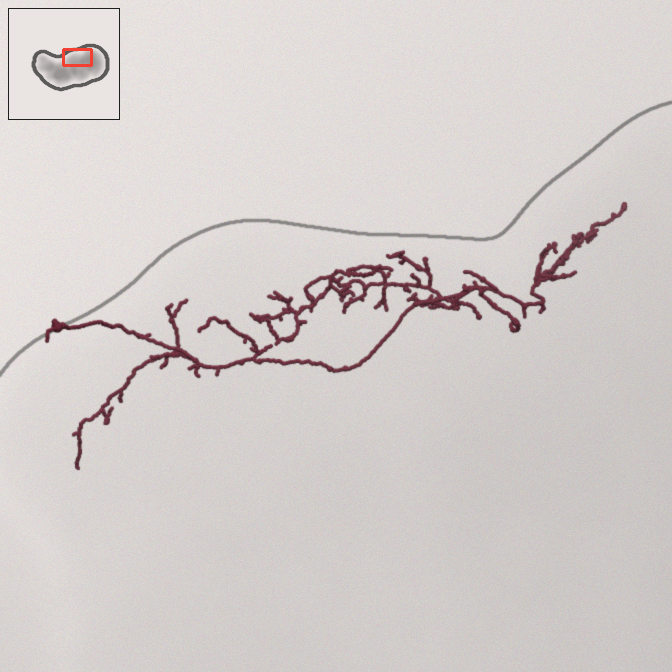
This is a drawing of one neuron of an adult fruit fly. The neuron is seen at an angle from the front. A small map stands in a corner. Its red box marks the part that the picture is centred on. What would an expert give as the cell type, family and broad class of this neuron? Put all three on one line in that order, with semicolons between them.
SMP219; hemilineage SLPpl1; central-brain intrinsic neuron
